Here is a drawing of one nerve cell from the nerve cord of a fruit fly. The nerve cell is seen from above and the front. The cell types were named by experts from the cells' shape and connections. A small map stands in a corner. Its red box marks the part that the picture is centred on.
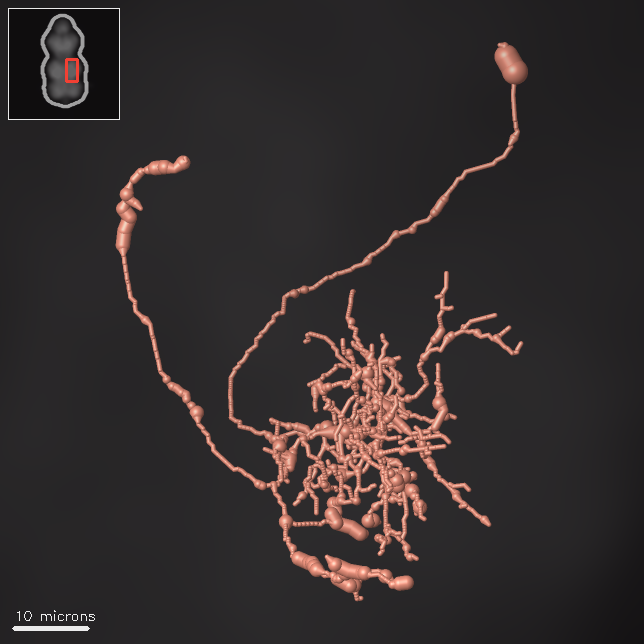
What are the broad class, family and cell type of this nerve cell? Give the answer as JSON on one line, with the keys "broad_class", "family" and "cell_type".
{"broad_class": "nerve-cord intrinsic neuron", "family": "hemilineage 01B", "cell_type": "IN01B067"}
